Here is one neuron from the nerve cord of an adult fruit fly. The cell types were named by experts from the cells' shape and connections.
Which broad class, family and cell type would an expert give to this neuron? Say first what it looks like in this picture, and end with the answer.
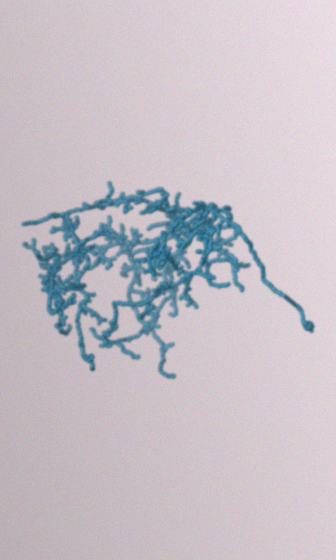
Dozens of branch ends can be seen. As drawn here it is wider than it is tall. It is a nerve-cord intrinsic neuron. Its family is hemilineage 21A. The cell type is IN21A080.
